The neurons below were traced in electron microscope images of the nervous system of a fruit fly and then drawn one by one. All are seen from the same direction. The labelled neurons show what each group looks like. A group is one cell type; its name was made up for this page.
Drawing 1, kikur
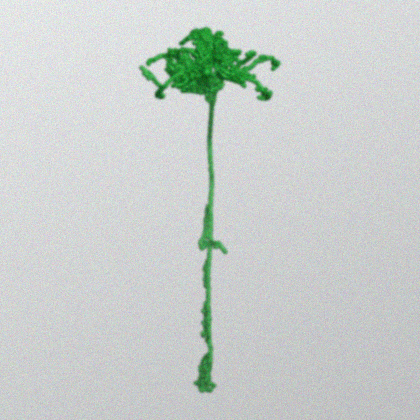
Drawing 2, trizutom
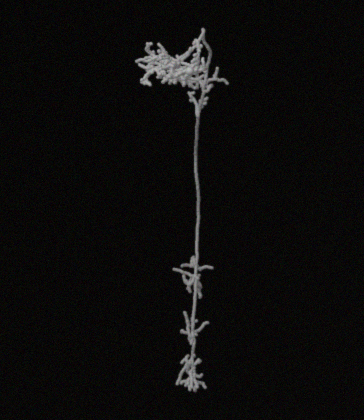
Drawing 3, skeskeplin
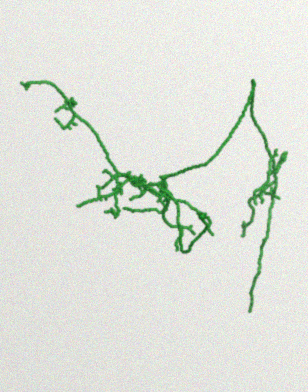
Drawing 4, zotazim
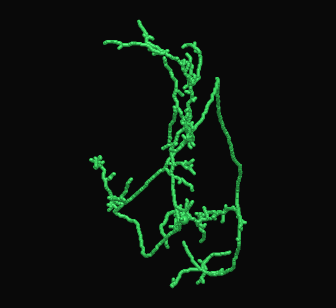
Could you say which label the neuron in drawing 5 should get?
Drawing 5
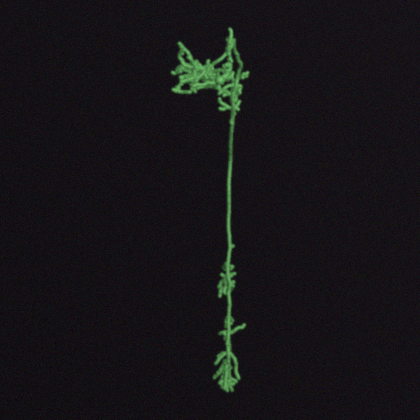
trizutom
